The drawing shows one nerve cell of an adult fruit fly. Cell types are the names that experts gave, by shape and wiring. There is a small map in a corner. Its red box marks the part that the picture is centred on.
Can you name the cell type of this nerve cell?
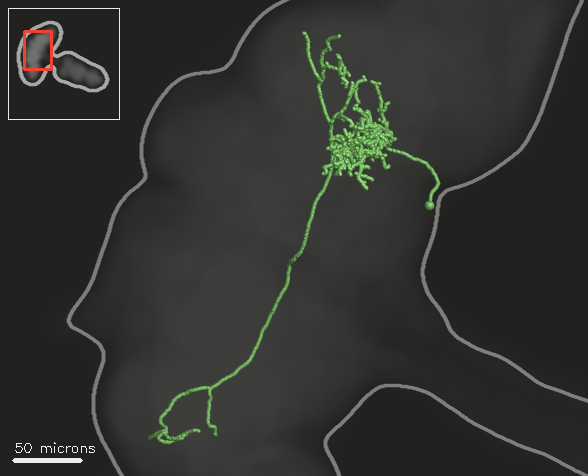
CB1044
